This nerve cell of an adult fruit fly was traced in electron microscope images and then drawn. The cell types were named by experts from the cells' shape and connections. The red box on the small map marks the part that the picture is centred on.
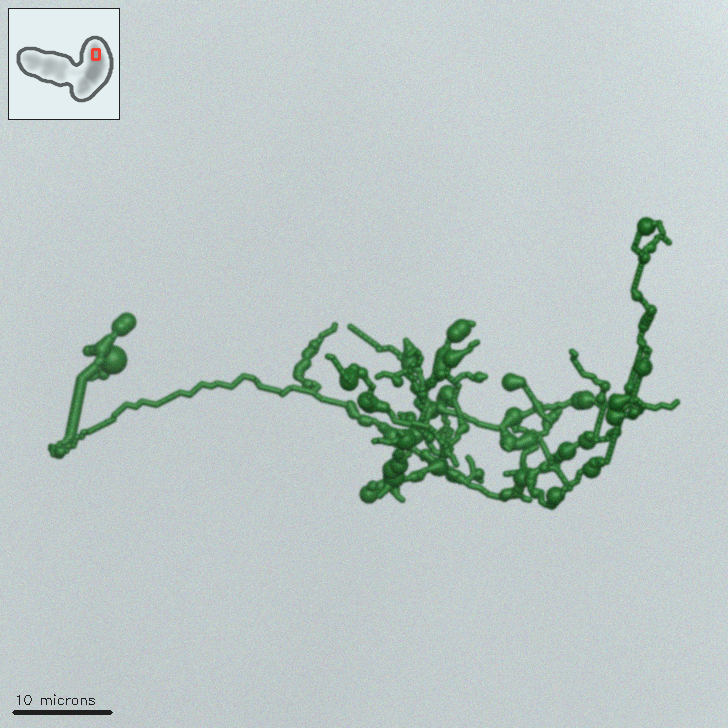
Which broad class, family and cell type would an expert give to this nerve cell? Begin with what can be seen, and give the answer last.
It lies in the brain. Its cell body lies on the left of the picture. By the scale bar it is about 65 microns wide in this view. Its broad class is central-brain intrinsic neuron. Its family is hemilineage SLPpm1. It is of cell type SLP291.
